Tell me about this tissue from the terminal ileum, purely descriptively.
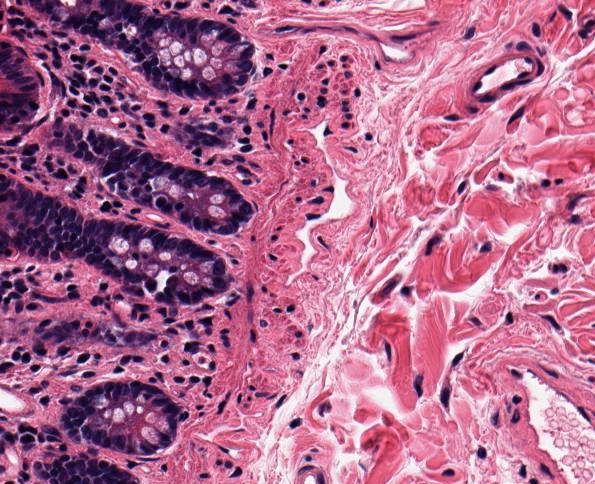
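Glandular mucosa occupies the left of the field; dense pink connective tissue occupies the right. Its tubular crypts run roughly horizontally, their closed ends directed toward the connective tissue. Many goblet cells with pale, rounded mucin vacuoles lie within the crypts, whose lining cells have crowded, dark purple nuclei.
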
